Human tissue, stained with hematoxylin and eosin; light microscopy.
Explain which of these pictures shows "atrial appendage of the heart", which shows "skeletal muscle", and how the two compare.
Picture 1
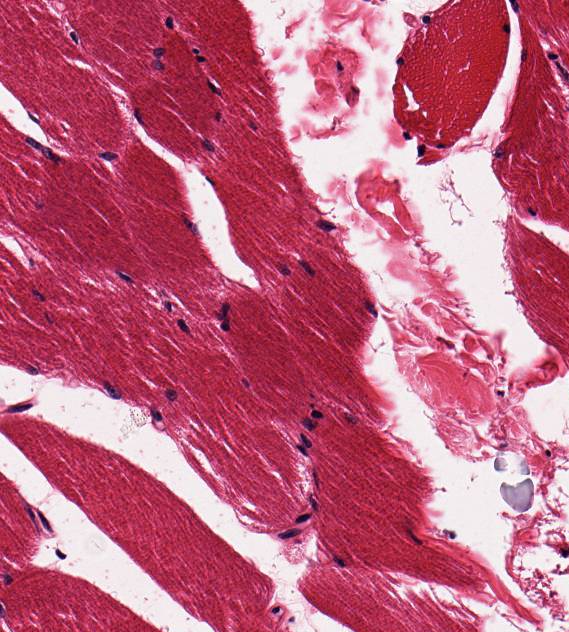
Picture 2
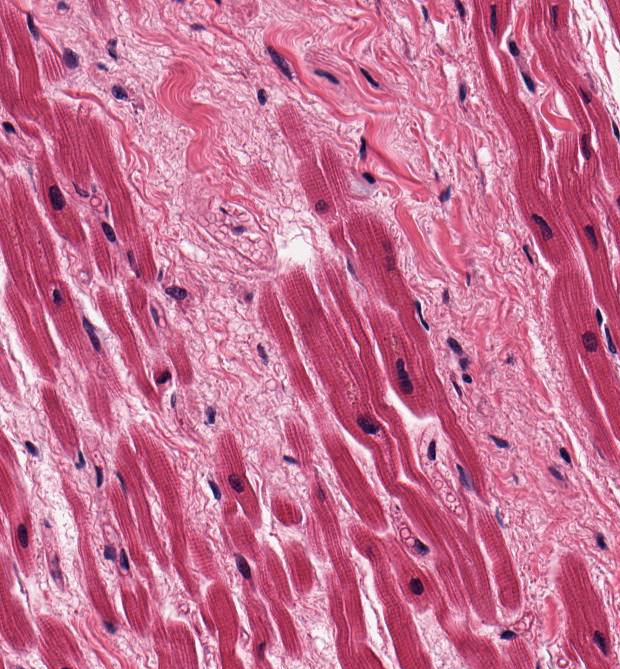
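Picture 1 is skeletal muscle; picture 2, the atrial appendage of the heart. Deeply eosinophilic fibres with fine lengthwise streaking fill most of picture 1, slanting from upper left to lower right on the left and at the bottom. A paler loose area runs down the right centre; at upper right, a fibre group cut across shows a rounded profile rimmed by dark nuclei. Picture 2's deep pink fibres show fine cross-striations, and some branch to join neighbours rather than running as separate unbranched cylinders. A broad band of pale pink loose connective tissue runs through its upper middle, with wavy collagen near the top, and small dark spindle-shaped nuclei are scattered in it between the fibres.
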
